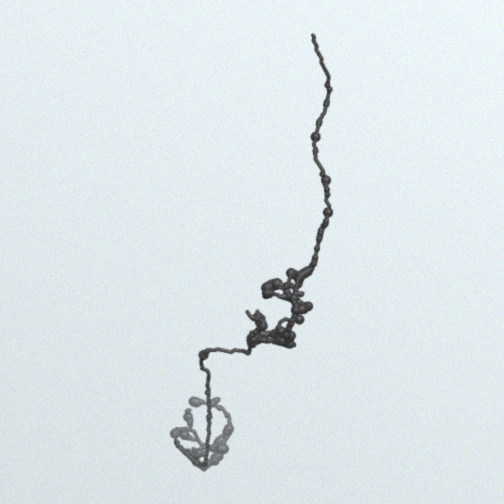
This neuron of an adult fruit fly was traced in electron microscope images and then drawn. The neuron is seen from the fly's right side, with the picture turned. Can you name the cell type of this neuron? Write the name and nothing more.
ORN_DL2d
